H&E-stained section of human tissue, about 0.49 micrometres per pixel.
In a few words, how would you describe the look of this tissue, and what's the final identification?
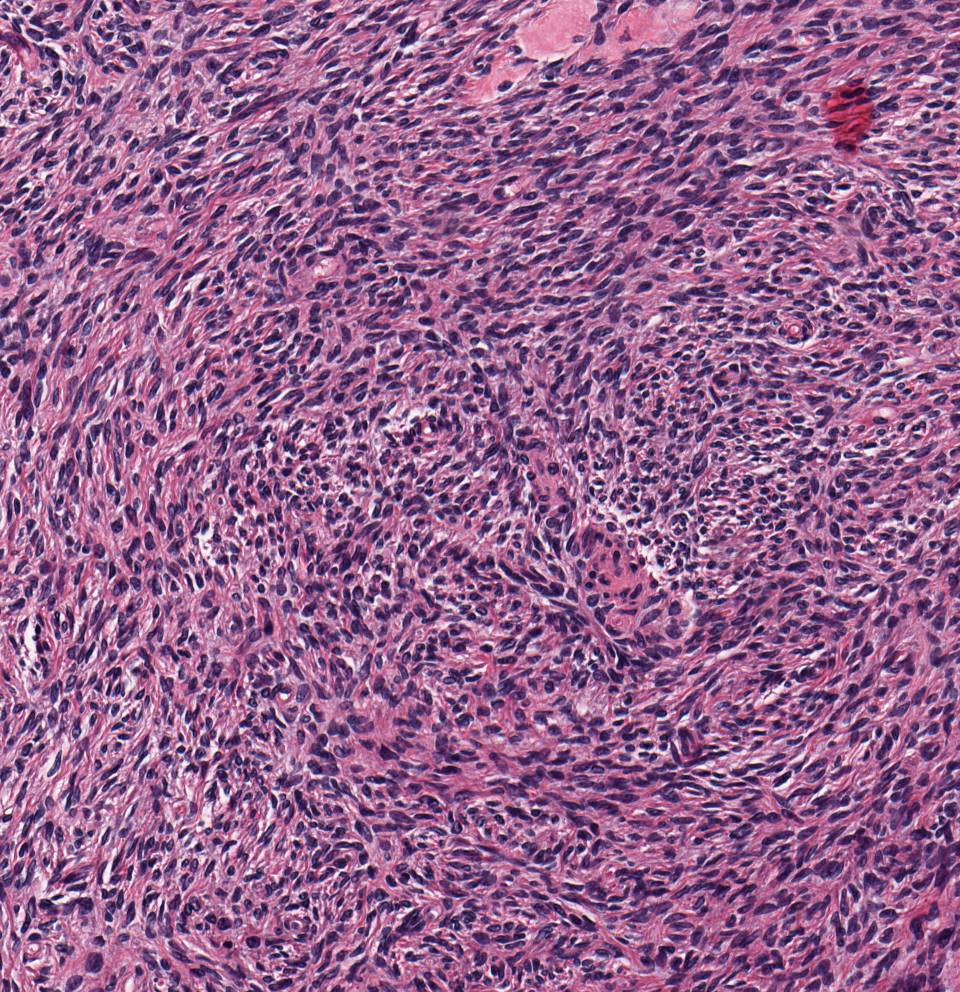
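See how densely cellular it is, with little stroma between cells. Most cells are spindle-shaped, their nuclei elongated to oval and dark-staining. Cytoplasm is scant and pink, with indistinct cell borders. At centre and right of centre, cells are shorter, rounder, more crowded. This is ovary.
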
